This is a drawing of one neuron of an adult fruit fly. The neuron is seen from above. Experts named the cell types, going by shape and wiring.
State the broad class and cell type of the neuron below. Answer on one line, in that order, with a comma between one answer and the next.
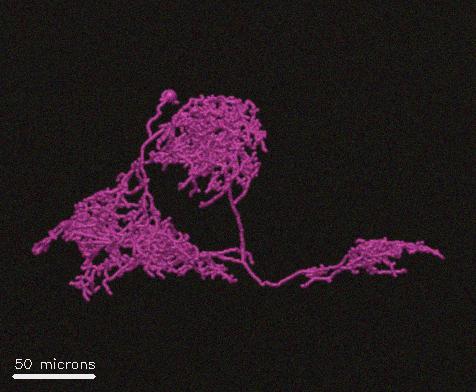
central-brain intrinsic neuron, CRE021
